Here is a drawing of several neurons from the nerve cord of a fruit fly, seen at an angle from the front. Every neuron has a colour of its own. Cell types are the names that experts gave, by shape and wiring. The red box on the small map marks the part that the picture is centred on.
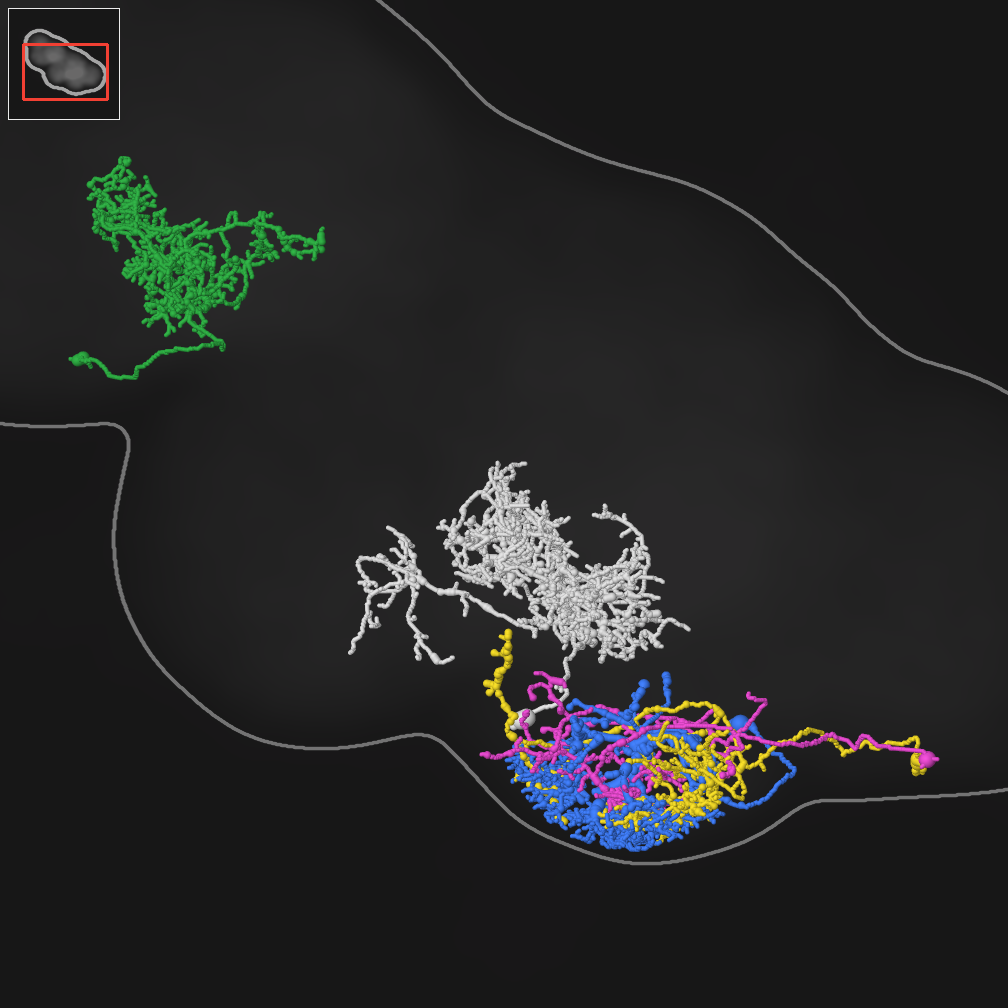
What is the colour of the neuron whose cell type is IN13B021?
white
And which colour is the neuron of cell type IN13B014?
blue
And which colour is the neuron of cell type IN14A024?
green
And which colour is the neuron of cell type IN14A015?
yellow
